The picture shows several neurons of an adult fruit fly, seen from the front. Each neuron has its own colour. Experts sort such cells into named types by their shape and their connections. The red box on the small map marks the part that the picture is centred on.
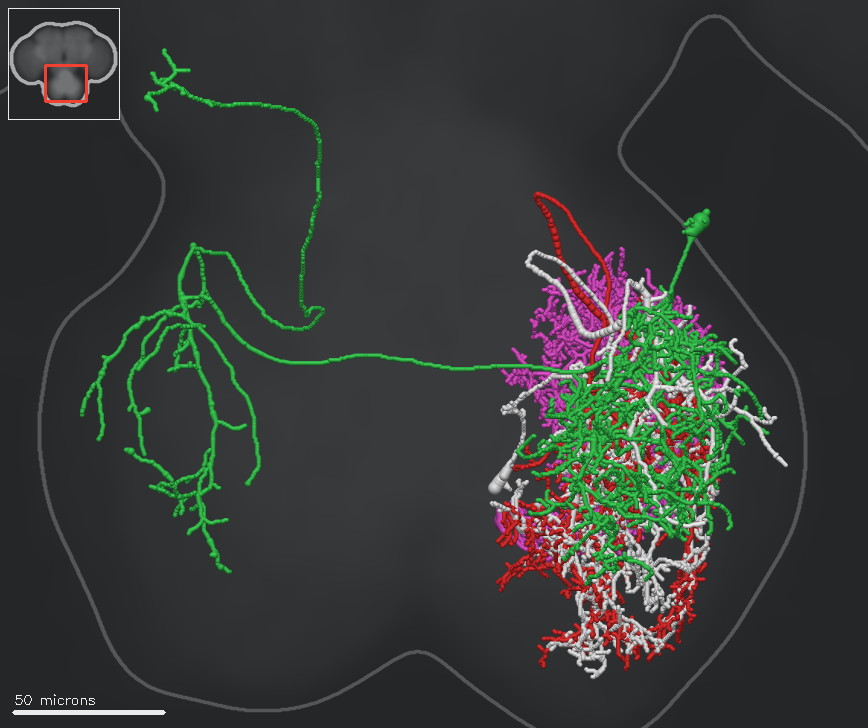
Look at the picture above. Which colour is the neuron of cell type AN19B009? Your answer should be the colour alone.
green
